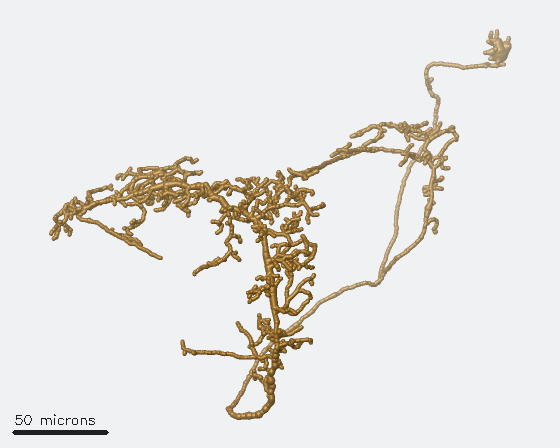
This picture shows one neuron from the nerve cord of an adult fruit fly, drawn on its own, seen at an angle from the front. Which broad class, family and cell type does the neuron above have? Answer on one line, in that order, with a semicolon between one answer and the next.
nerve-cord intrinsic neuron; hemilineage 17B; IN17B001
